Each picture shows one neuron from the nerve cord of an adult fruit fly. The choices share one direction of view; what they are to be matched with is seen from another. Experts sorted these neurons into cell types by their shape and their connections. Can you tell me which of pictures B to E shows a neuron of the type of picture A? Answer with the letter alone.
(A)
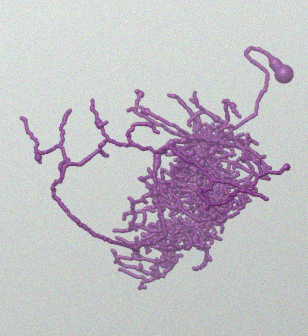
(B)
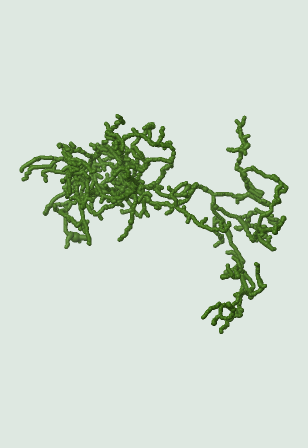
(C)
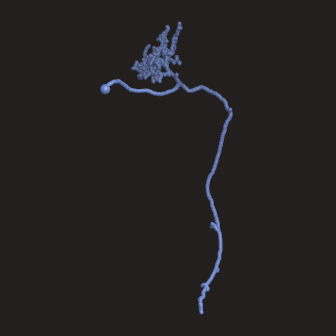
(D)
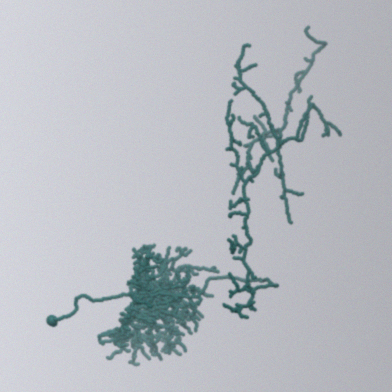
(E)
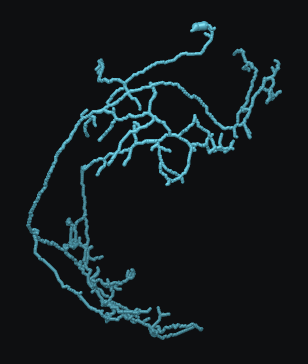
D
